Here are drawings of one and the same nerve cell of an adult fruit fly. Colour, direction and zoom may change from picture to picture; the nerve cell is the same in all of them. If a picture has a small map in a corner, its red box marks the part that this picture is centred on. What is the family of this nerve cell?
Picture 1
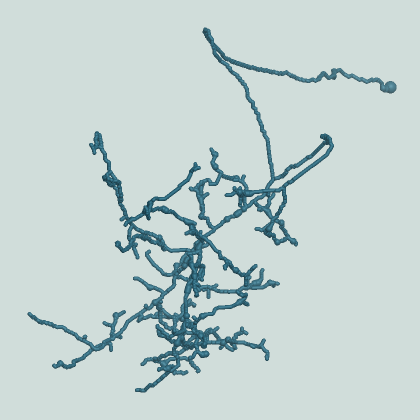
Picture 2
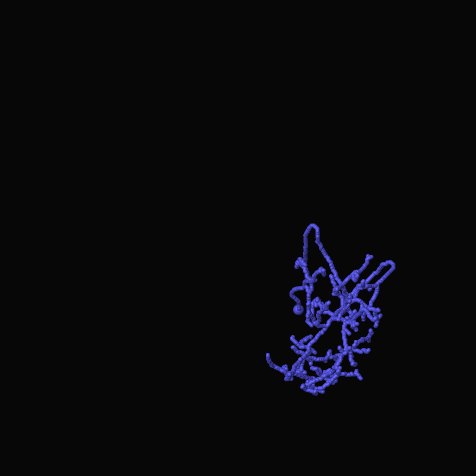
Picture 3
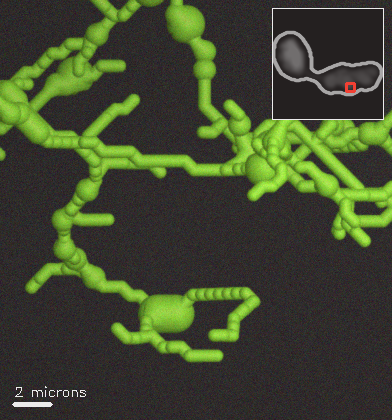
hemilineage 03A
